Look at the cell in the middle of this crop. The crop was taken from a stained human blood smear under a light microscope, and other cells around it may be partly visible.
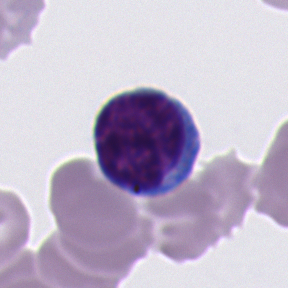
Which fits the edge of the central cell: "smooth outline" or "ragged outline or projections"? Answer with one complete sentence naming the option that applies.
It is a smooth edge that this cell shows.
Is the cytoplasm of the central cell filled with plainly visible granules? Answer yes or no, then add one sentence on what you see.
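No. The cytoplasm shows no granules.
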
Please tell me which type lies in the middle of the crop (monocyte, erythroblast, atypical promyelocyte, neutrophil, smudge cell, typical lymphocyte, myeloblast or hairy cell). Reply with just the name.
typical lymphocyte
